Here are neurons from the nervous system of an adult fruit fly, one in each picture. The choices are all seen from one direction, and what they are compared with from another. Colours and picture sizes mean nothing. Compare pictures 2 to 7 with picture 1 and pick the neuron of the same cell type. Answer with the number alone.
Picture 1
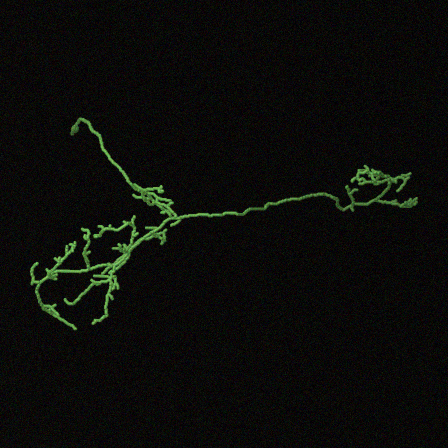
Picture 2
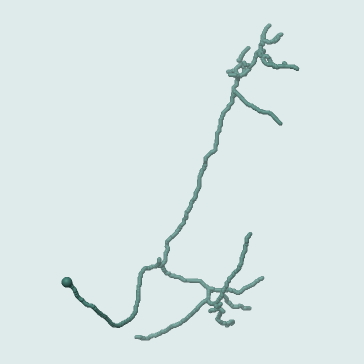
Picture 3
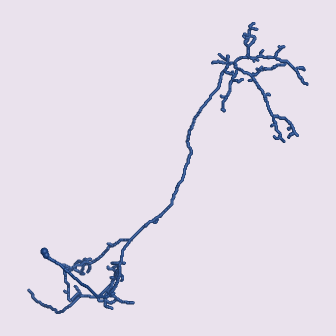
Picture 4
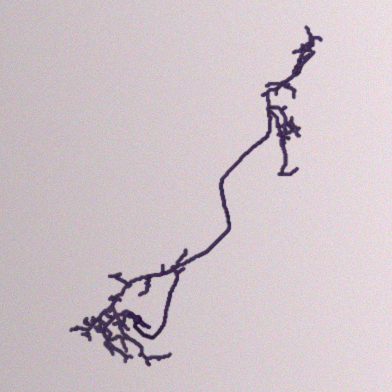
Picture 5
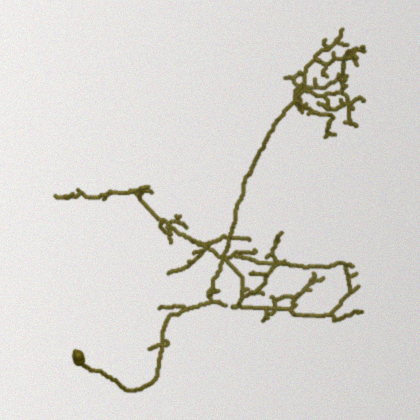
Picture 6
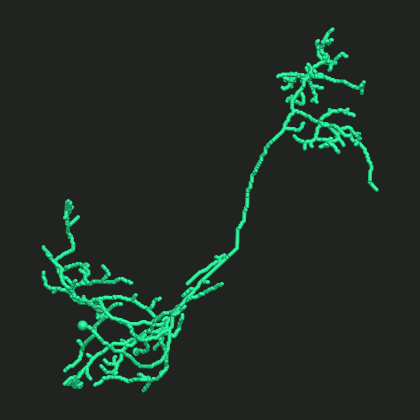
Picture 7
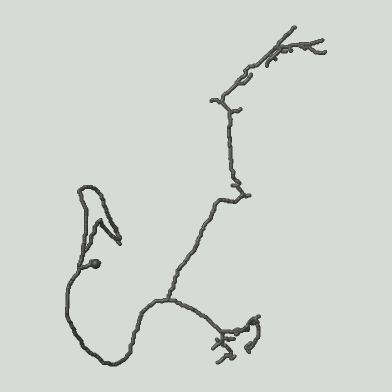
3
